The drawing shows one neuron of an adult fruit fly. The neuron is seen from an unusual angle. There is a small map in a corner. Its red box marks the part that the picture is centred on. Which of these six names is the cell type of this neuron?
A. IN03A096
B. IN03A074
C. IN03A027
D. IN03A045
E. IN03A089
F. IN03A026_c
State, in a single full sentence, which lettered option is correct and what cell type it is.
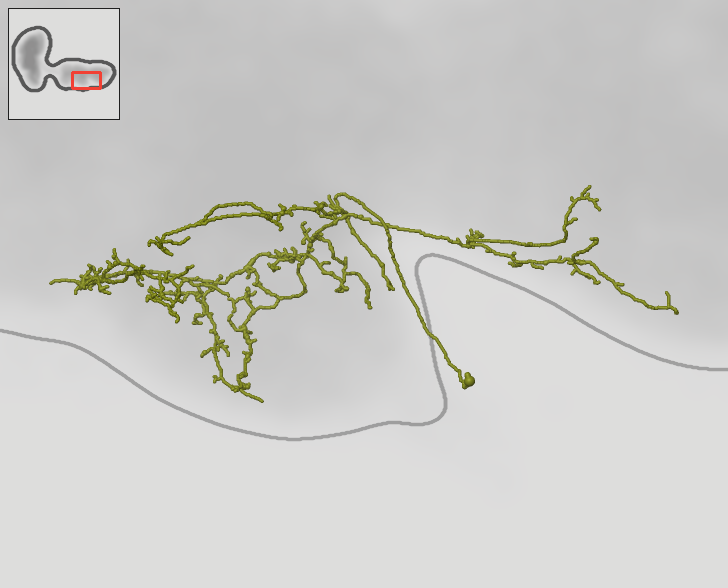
The neuron is IN03A074 in cell type, which is option B.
